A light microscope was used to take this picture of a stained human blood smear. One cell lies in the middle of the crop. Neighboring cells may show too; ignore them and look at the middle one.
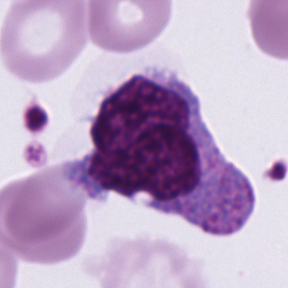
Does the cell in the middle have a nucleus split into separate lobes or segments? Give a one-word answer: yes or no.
No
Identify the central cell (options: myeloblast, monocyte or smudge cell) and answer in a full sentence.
The cell nearest the centre of this crop is a monocyte.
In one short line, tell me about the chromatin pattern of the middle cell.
If you check the nucleus, you will find the chromatin coarsely clumped.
